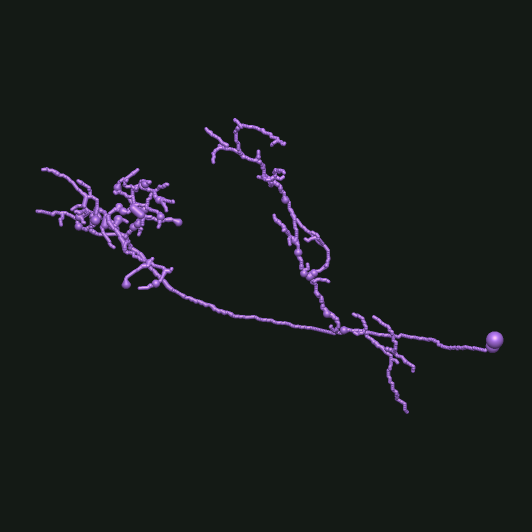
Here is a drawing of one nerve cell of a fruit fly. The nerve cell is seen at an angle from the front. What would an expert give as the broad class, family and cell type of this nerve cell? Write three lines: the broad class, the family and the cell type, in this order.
central-brain intrinsic neuron
hemilineage LHp2
CB3308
